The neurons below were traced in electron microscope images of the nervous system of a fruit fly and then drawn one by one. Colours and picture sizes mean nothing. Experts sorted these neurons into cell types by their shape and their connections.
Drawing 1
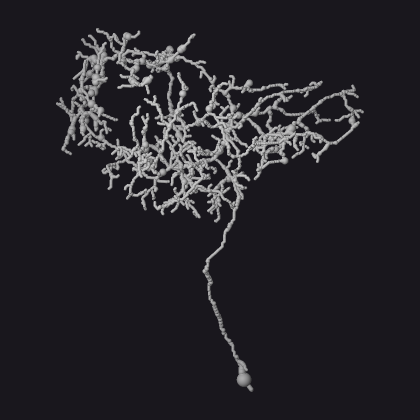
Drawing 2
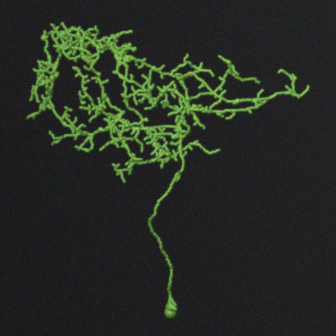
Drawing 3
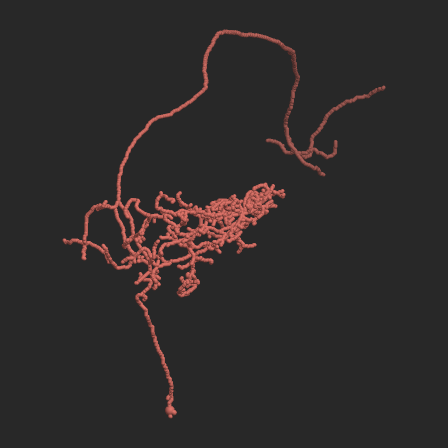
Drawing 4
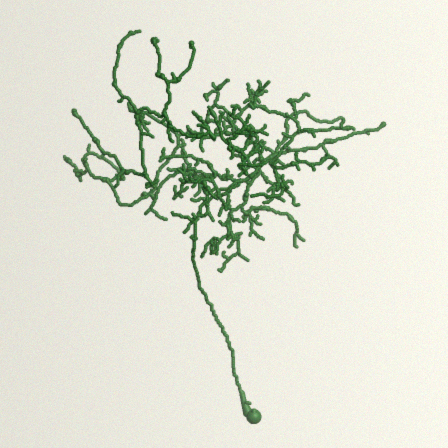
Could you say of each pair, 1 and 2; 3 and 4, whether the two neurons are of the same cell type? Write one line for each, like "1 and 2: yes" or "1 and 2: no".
1 and 2: yes
3 and 4: no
